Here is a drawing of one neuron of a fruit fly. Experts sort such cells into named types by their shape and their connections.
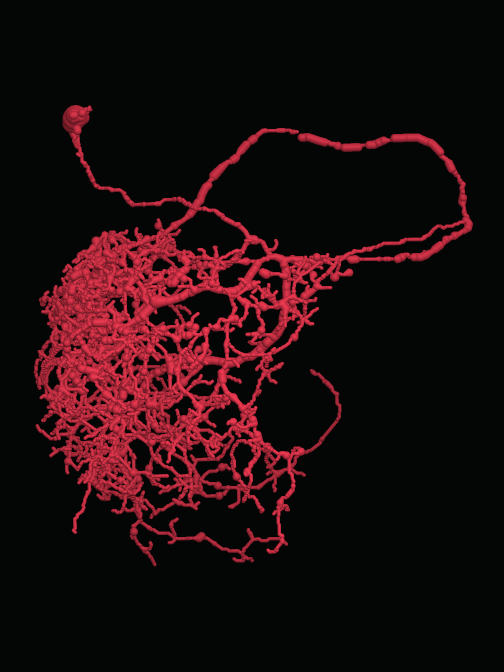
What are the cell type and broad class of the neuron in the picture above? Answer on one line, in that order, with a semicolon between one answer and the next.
AVLP213; central-brain intrinsic neuron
